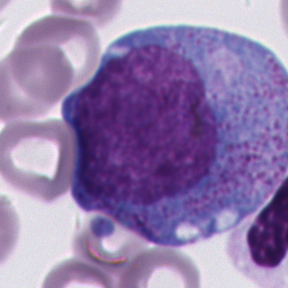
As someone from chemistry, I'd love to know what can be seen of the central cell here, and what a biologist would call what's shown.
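Looking first at the nucleus, I see it sits off-centre, toward the left side of the cell. Its chromatin looks finely granular, not coarsely clumped. On the right of the nucleus, the cytoplasm spreads out as a wide band. Near the lower edge of that cytoplasm I can pick out a few small clear vacuoles. I'd call this cell a promyelocyte.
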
